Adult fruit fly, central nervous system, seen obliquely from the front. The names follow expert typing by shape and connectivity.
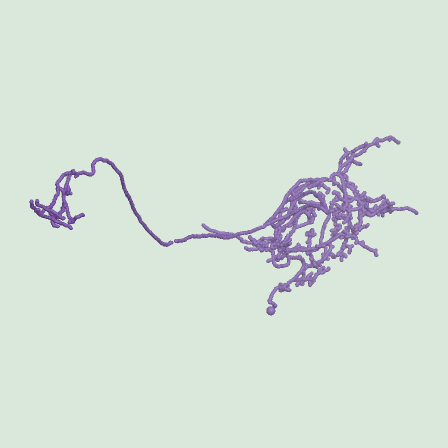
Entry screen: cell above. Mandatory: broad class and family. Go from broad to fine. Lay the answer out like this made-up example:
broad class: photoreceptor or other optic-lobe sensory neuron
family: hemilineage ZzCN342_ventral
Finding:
broad class: ascending neuron
family: hemilineage 02A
